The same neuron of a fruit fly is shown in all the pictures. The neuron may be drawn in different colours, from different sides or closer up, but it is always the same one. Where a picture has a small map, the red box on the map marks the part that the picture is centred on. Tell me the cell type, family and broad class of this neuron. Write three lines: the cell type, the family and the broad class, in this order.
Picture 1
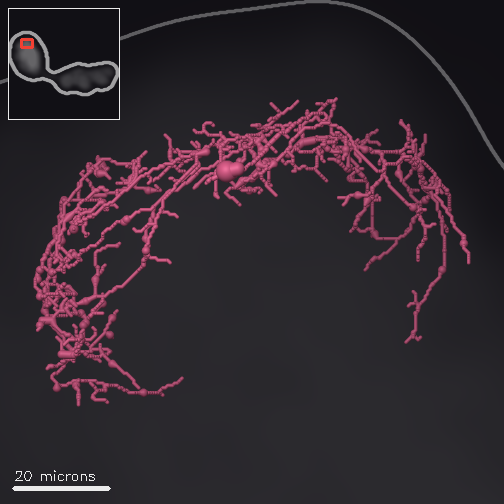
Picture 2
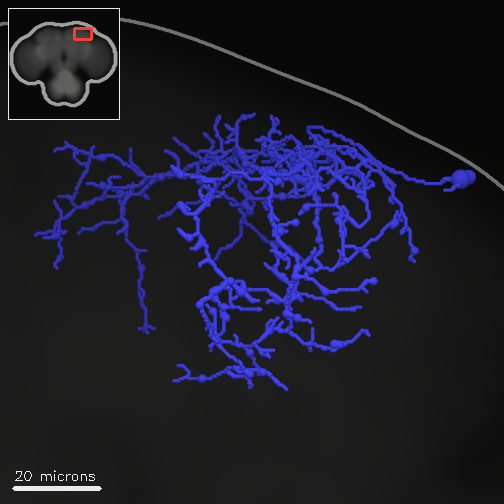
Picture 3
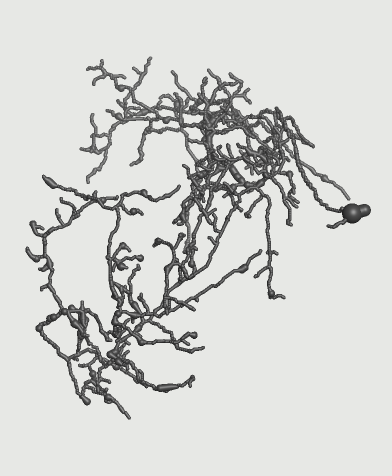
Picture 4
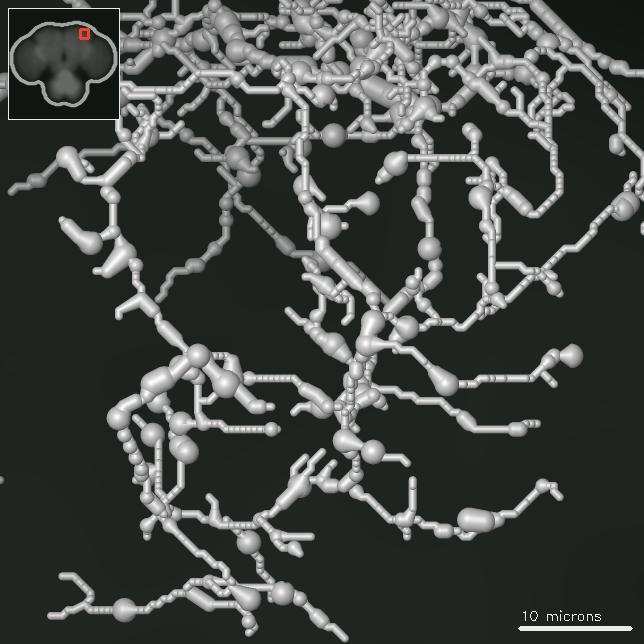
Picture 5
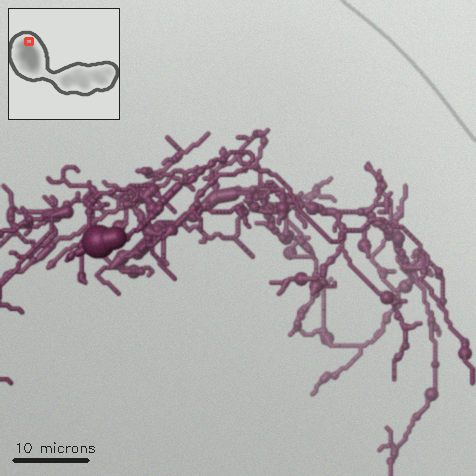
SLP466
hemilineage SLPad1_anterior
central-brain intrinsic neuron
